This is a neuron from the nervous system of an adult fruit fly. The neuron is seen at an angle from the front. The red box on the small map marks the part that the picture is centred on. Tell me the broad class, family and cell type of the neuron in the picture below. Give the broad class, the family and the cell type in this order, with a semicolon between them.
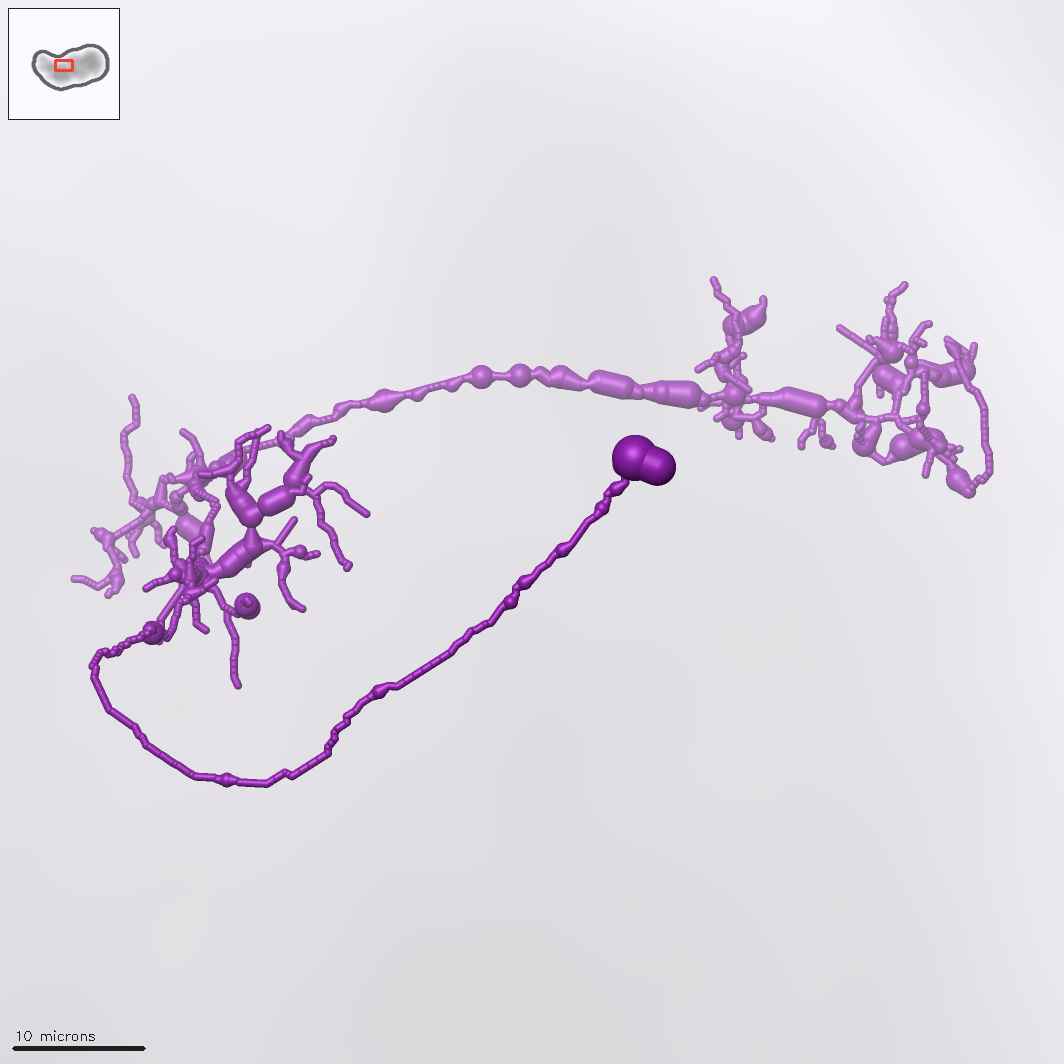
optic-lobe intrinsic neuron; TmY; TmY17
